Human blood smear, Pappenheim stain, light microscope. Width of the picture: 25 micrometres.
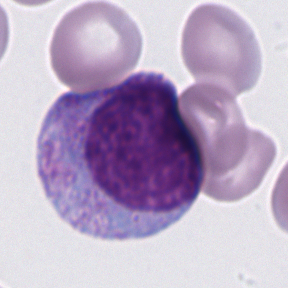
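Promyelocyte, nucleated cell at the centre of a stained human peripheral blood smear. Outline round and smooth; about 15 micrometres across. Broad crescent of pale blue cytoplasm surrounds the nucleus on its left and lower sides; fine purple-red granules throughout. No distinct nucleolus visible.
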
